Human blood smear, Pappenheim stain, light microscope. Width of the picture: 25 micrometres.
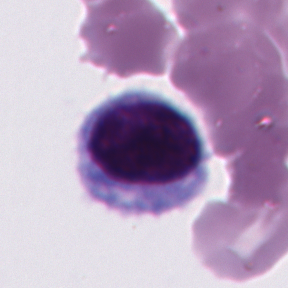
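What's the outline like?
Roundish, with a slightly uneven, finely fringed edge.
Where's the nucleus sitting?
Toward the upper part, filling most of the cell; it's oval, about 10 by 7 micrometres, with dense, dark purple chromatin of coarse, clumped texture.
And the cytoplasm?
Pale blue, in a broader crescent below the nucleus than above it.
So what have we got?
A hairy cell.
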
